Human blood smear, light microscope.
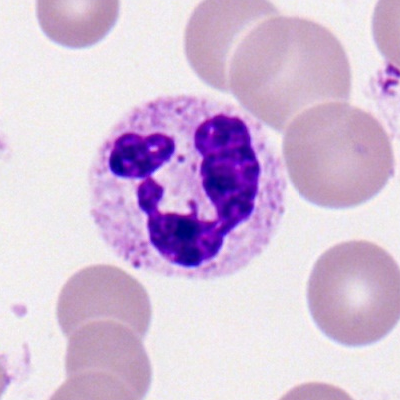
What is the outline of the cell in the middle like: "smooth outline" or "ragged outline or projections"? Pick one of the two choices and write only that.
Smooth outline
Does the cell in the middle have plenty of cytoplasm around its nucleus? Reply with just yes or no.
Yes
